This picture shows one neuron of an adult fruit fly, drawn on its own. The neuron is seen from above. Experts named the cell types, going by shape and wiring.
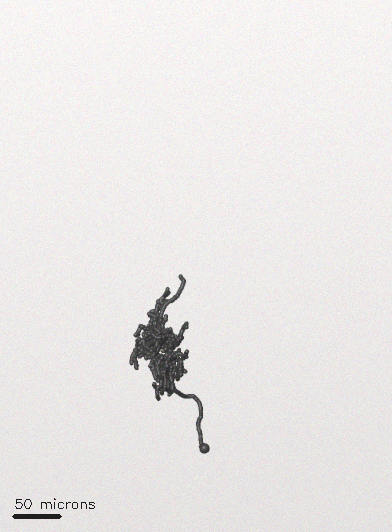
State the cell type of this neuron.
IN14A016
